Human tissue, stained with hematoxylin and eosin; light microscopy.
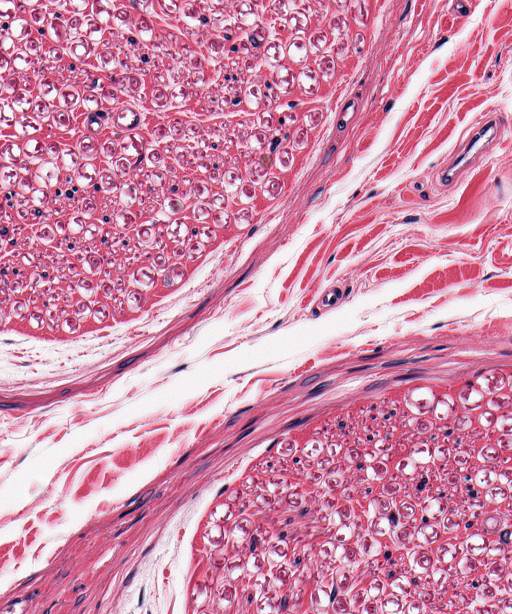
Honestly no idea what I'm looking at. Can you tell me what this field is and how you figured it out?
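Nerve fascicle, in two rounded compartments at the upper left and lower right. Their fibres are cut across, each a pale ring around a small central pink core.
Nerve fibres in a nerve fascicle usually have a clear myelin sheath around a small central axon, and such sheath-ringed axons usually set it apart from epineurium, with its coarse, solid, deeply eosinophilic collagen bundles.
The ringed fibres here fit that pattern. Small dark oval nuclei lie sparsely among them. A band of loose pink collagenous tissue, its fibres running along it, separates the compartments diagonally from lower left to upper right.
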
